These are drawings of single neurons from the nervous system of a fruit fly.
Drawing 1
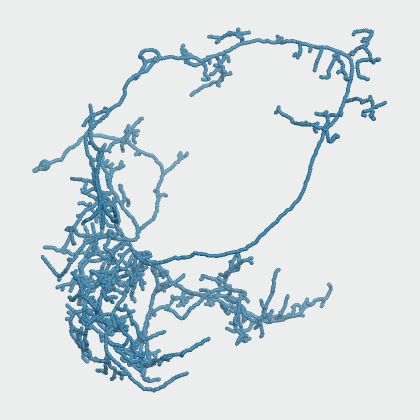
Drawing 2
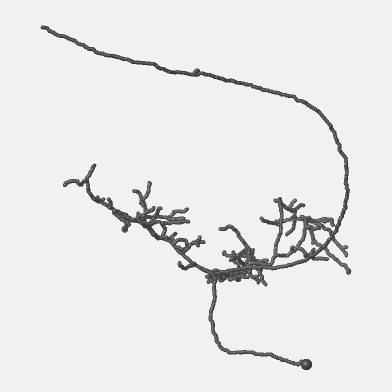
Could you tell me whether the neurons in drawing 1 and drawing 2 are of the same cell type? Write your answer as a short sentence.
They are of different cell types.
